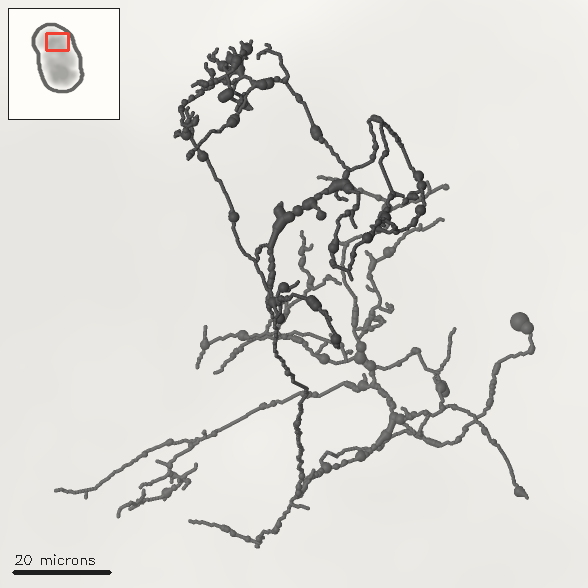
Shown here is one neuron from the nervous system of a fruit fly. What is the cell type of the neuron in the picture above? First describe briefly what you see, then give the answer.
Its cell body lies on the right of the picture. From top to bottom in the picture it spans about 110 microns. Dozens of branch ends can be seen. Its broad class is central-brain intrinsic neuron. The cell type is AOTU054.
